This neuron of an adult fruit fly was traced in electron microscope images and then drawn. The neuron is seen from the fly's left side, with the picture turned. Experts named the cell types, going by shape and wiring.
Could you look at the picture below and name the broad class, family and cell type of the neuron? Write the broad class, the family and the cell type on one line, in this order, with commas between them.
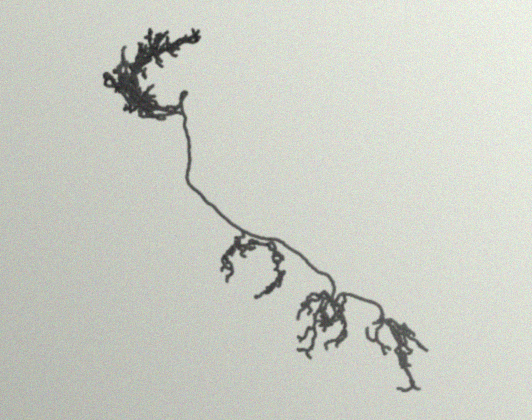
descending neuron, hemilineage MD3, DNge032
